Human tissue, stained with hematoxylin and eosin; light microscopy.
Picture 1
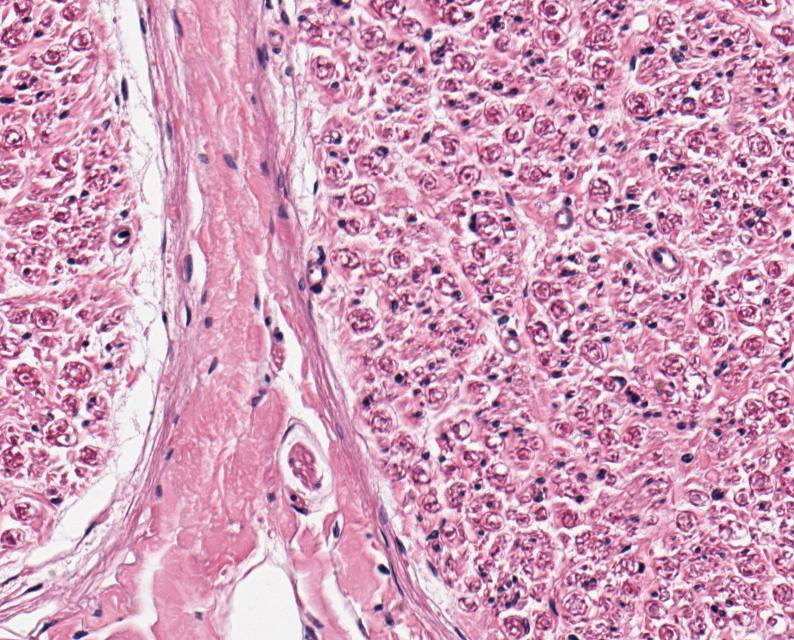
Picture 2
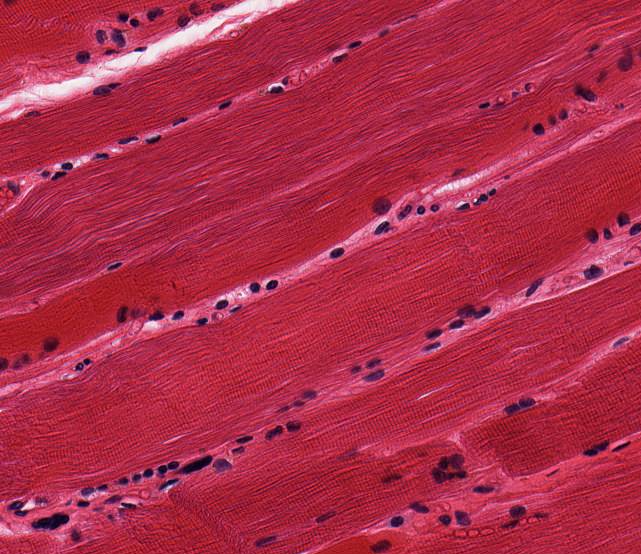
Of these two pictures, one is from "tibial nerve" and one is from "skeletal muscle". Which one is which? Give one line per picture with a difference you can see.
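The field in picture 1 comes from the tibial nerve. A narrow field of densely packed round profiles on the left and a wider one on the right are separated by a band of pink fibrous tissue running from top to bottom just left of centre.
The field in picture 2 comes from the skeletal muscle. Long, parallel muscle fibres run diagonally across the whole field from lower left to upper right.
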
